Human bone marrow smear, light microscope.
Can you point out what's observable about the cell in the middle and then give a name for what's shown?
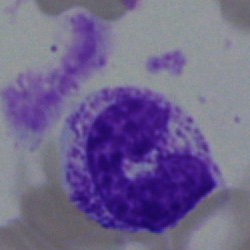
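The outline seems roughly round. Inside, the nucleus is indented, with a pale cleft near its middle, and its chromatin looks dark purple and coarsely clumped. Off at the upper left there's an irregular granular purple mass, but it lies separate from the cell. So this is a band neutrophil.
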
